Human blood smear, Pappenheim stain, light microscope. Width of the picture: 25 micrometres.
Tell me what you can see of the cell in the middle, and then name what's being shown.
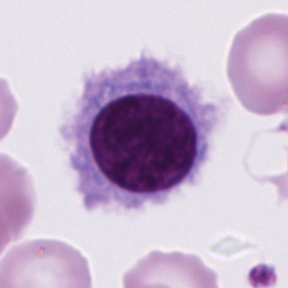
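Fine hair-like projections extend from the entire circumference of the cell. The nuclear outline is even, without notch or indentation. Within the cytoplasm there are no distinct granules and no vacuoles. This cell is a hairy cell.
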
